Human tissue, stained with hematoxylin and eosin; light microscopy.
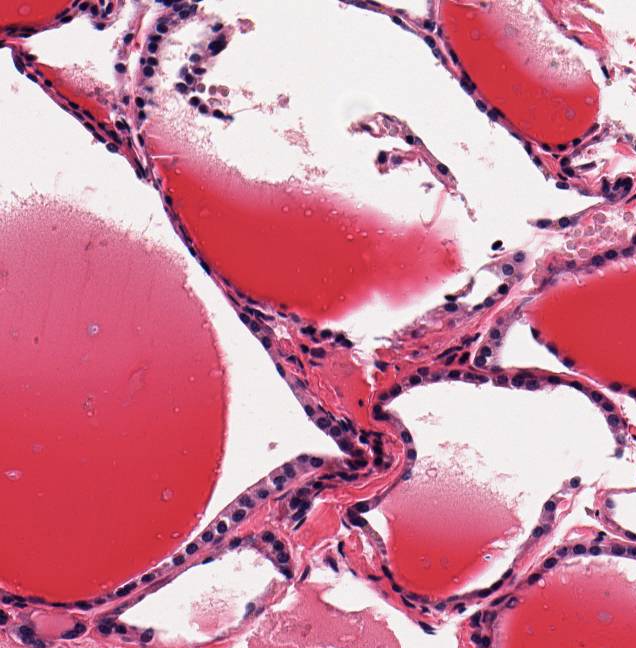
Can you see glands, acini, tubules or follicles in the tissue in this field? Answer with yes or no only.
Yes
